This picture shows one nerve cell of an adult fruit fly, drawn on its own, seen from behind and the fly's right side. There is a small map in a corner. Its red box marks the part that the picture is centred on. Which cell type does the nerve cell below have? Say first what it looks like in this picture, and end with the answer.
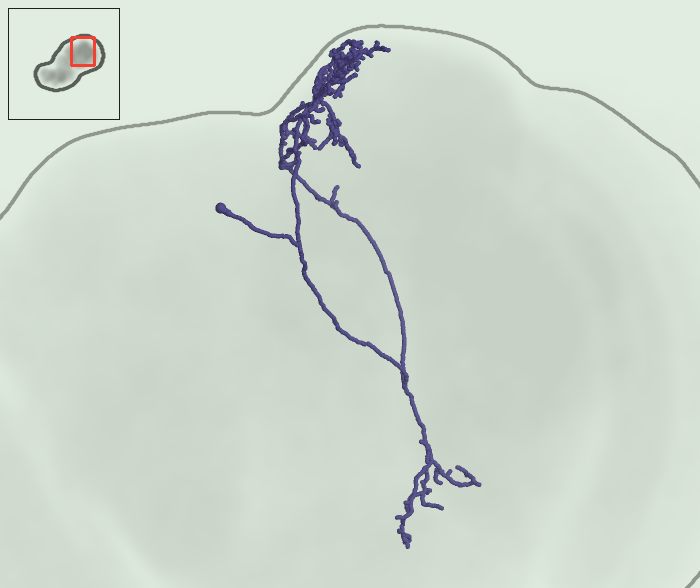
As drawn here it is taller than it is wide. It is a central-brain intrinsic neuron. The cell type is SMP297.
